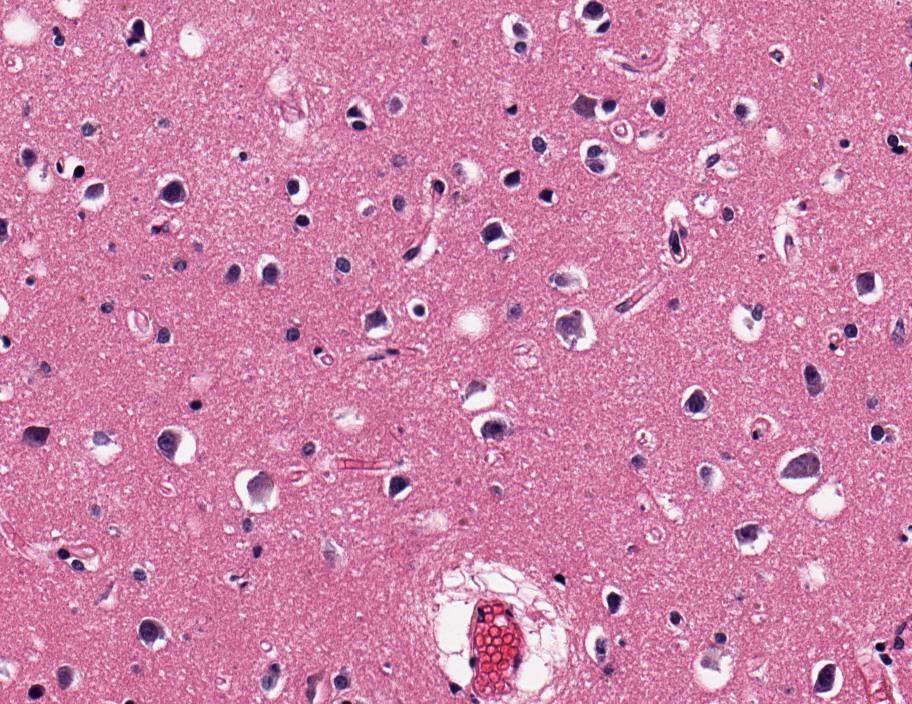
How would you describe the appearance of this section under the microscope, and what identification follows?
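Notice how the cells lie singly, fairly evenly scattered across the whole field in a pink fibrillary background, with no epithelium or glands. Among the larger cells are small round dark nuclei with little visible cytoplasm. Near the bottom centre, a vessel packed with red blood cells is surrounded by a wide clear, lacy space. There are no fat cells or muscle fibres anywhere. This is cerebral cortex.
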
